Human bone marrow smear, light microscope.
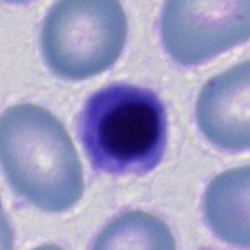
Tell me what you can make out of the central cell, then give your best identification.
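Outline roughly round. Nucleus off-centre, toward the right. Chromatin dense and very dark, almost black. No granules visible in the cytoplasm. Cell: erythroblast.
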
